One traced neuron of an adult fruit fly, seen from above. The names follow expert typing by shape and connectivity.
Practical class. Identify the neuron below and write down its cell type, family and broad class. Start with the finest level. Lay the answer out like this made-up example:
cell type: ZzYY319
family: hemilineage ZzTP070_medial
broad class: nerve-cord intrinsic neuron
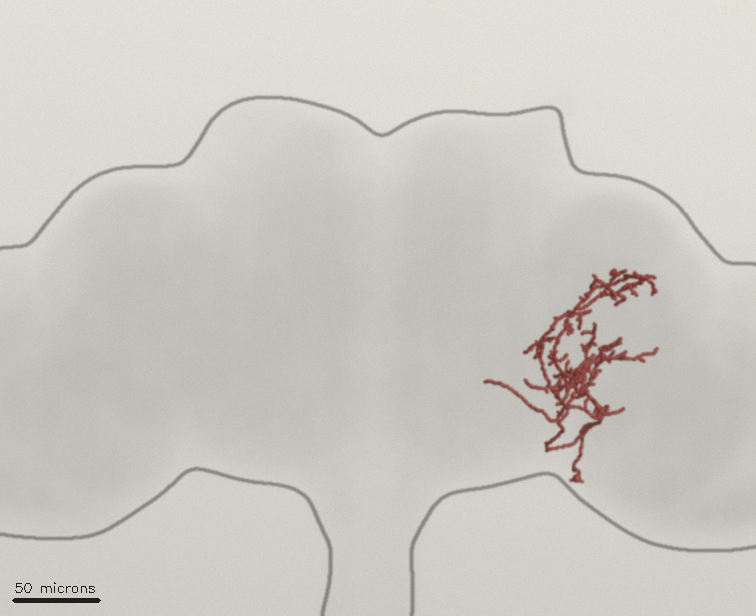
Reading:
cell type: PLP180
family: hemilineage VPNp&v1_ventral
broad class: central-brain intrinsic neuron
